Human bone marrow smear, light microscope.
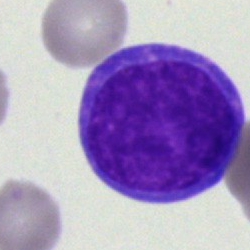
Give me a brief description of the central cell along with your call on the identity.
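The cytoplasm is reduced to a thin rim around the nucleus. Chromatin is fine and stippled in texture. No granules are visible in the cytoplasm, and the cell surface is free of projections or blebs. Answer: a blast.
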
